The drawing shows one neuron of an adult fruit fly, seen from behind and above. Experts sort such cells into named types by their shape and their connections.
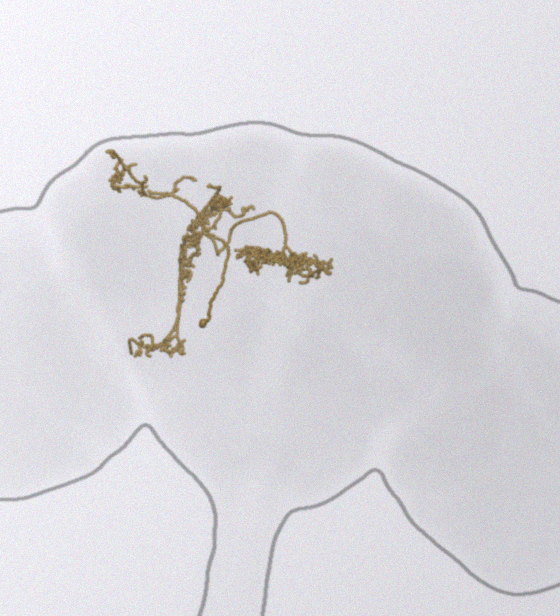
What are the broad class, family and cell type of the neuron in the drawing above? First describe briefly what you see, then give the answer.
It lies in the brain. As drawn here it is about as wide as it is tall. Its broad class is central-brain intrinsic neuron. The name of its family is class CX. It is of cell type FB4L.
